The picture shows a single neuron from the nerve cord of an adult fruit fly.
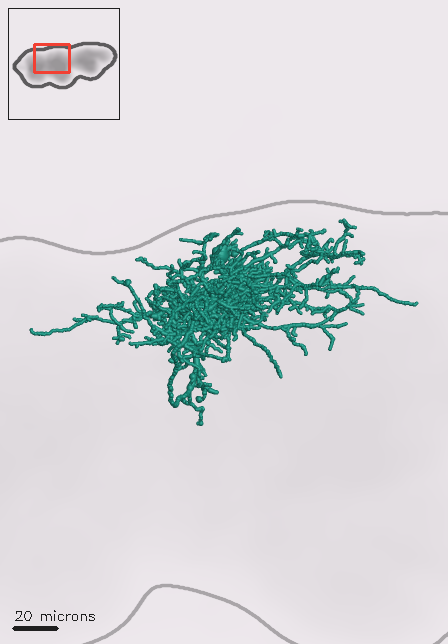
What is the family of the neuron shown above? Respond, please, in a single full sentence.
This neuron is given the family hemilineage 17B.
